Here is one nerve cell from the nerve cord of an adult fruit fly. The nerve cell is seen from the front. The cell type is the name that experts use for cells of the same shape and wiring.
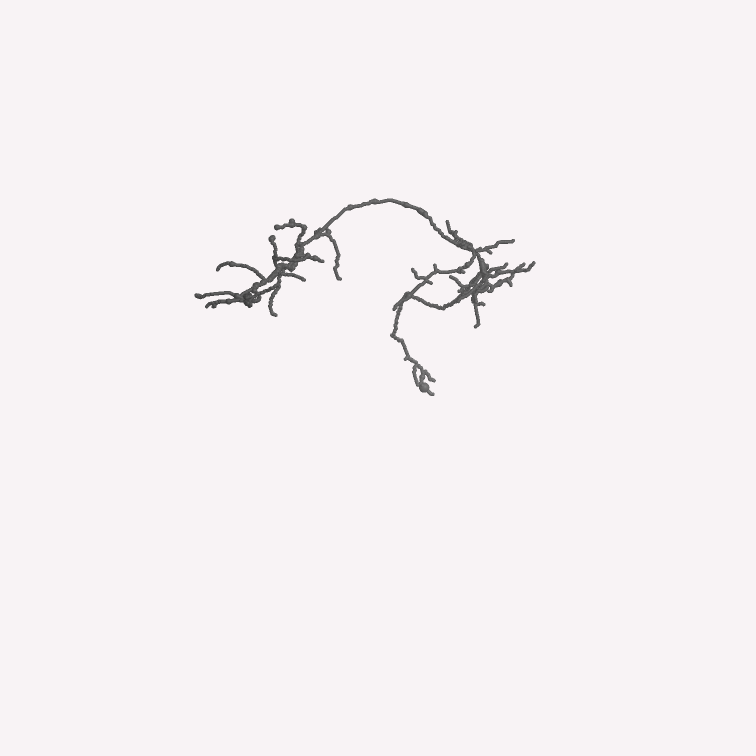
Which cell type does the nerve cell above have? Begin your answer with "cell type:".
cell type: IN06A094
